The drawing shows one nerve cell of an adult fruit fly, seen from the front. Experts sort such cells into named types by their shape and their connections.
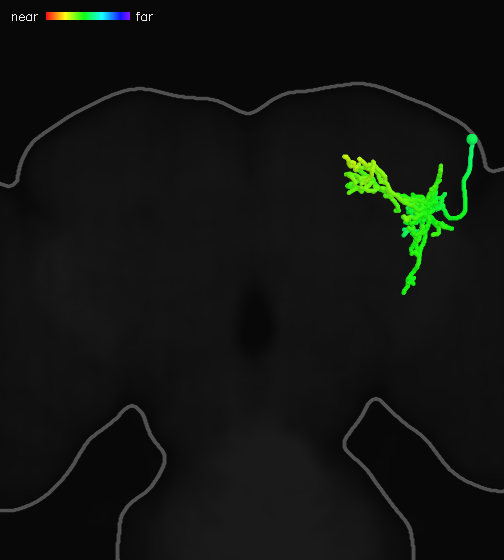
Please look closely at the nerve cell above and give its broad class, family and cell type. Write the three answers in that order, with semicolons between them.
central-brain intrinsic neuron; hemilineage LHl1; LHAV4c2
